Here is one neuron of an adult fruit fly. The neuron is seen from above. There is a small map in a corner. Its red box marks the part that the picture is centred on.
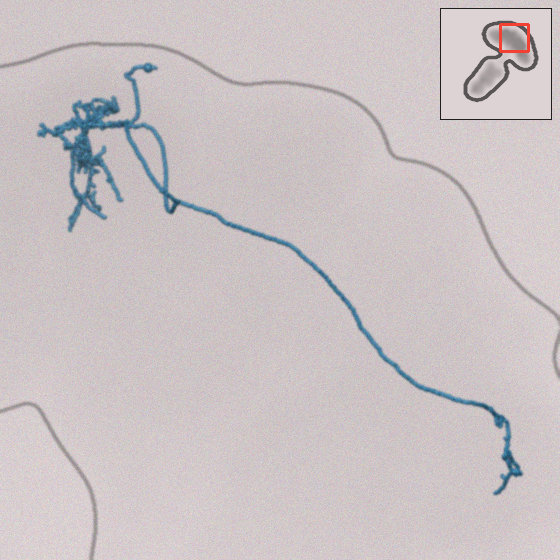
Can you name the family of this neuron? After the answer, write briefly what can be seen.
Its family is hemilineage VLPl&d1_dorsal. This is a central-brain intrinsic neuron. It lies in the brain. Its cell body lies at the upper left of the picture.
